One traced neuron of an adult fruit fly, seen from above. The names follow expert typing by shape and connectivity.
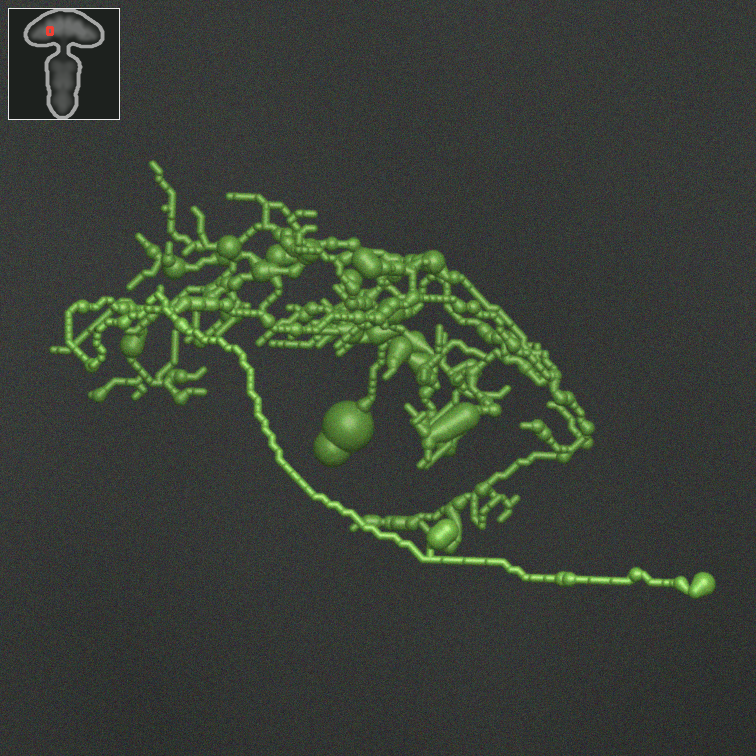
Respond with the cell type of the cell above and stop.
LoVP13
